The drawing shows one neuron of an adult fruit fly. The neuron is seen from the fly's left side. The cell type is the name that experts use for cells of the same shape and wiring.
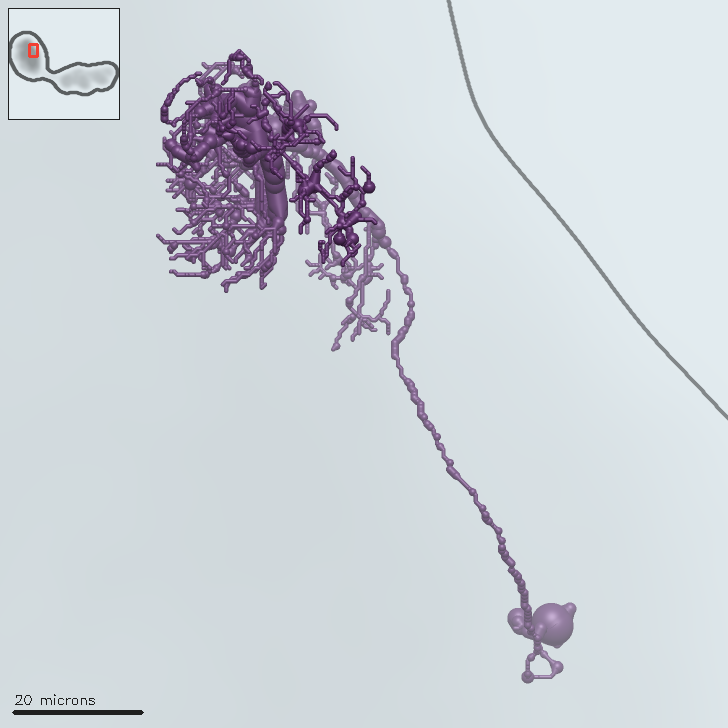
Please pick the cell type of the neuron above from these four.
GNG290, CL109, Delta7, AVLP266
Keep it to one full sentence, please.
By type, the neuron is Delta7.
